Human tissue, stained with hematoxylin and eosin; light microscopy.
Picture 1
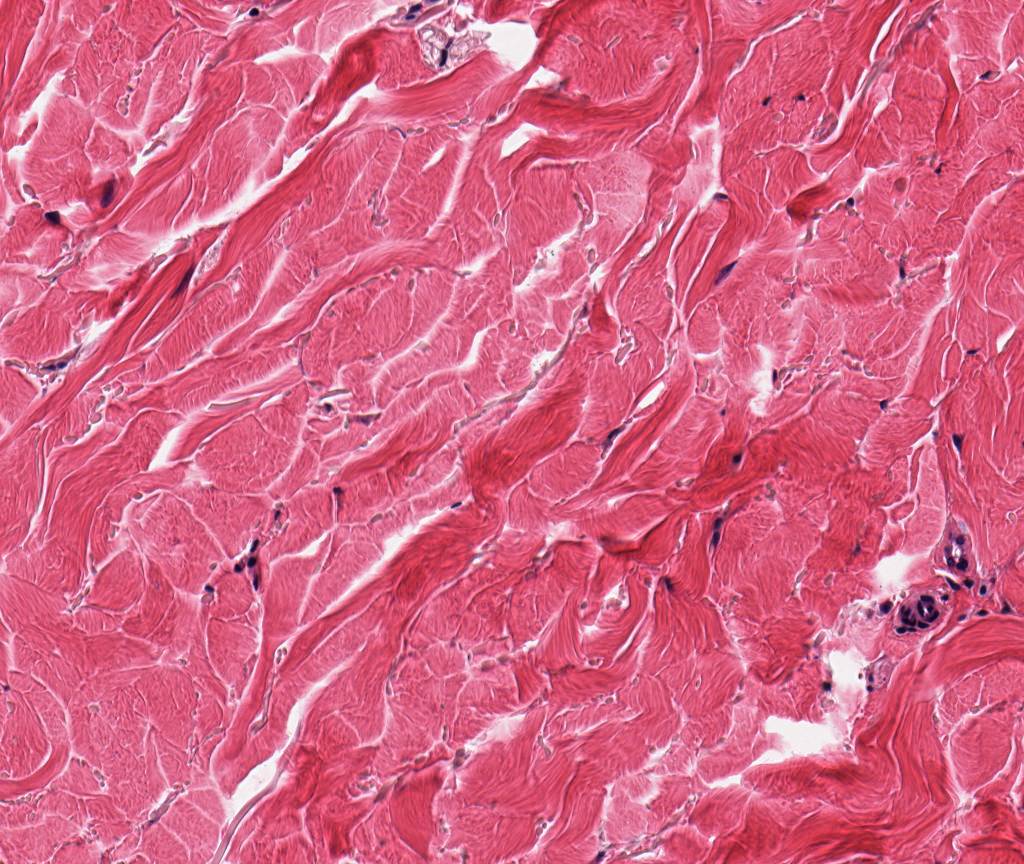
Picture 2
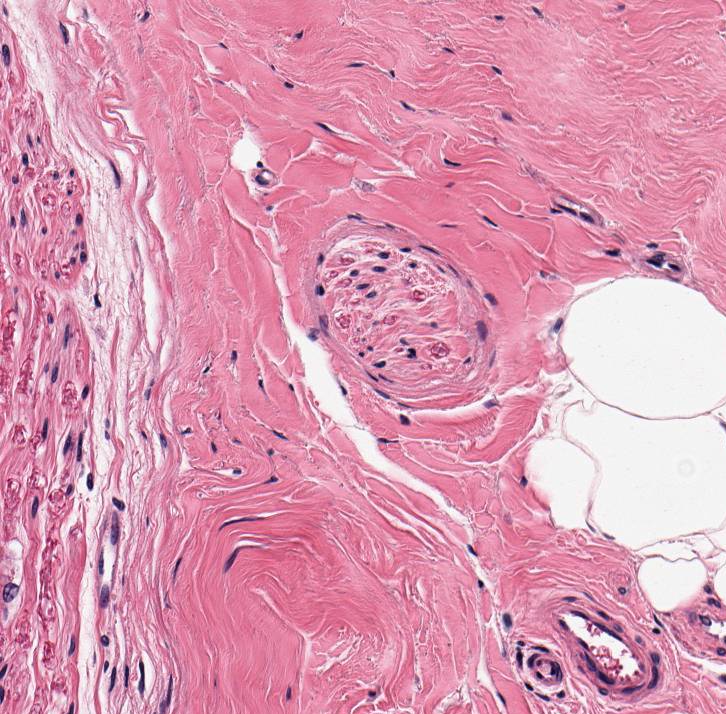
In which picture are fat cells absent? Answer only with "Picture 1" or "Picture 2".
Picture 1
